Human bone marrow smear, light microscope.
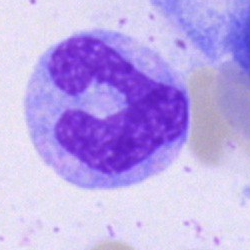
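Monocyte, the cell in the middle of a stained human bone marrow smear. Outline round and smooth. Nucleus a thick horseshoe, notch opening to the left. Chromatin dense and dark purple, small paler spots scattered through it. Moderate rim of pale lilac-blue cytoplasm around the nucleus, filling the notch.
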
